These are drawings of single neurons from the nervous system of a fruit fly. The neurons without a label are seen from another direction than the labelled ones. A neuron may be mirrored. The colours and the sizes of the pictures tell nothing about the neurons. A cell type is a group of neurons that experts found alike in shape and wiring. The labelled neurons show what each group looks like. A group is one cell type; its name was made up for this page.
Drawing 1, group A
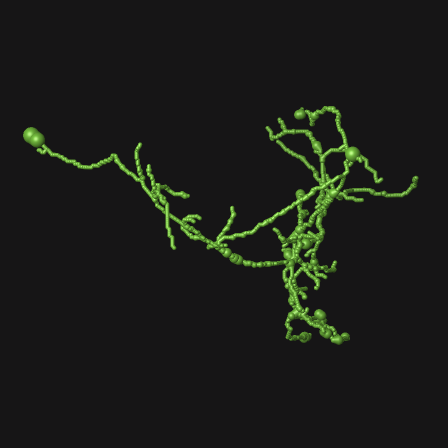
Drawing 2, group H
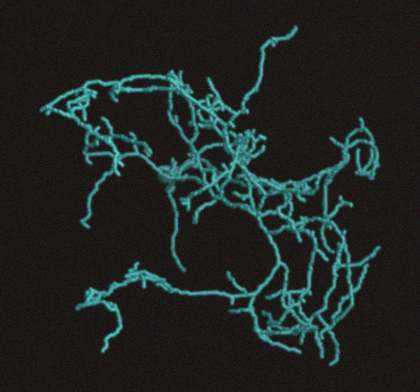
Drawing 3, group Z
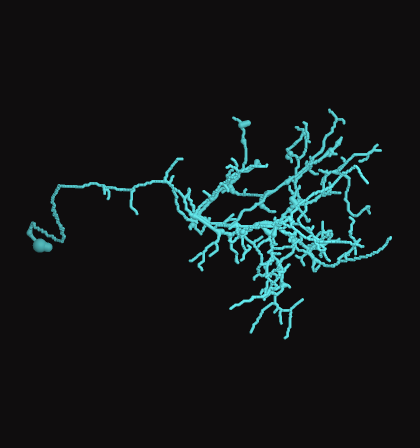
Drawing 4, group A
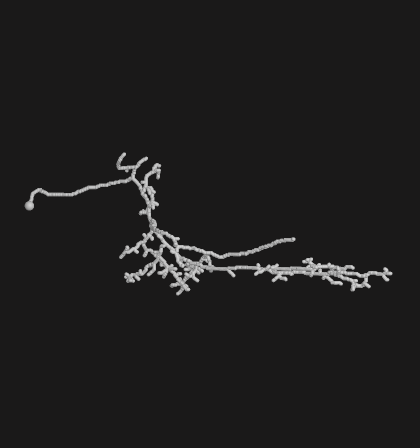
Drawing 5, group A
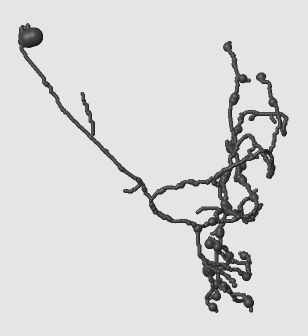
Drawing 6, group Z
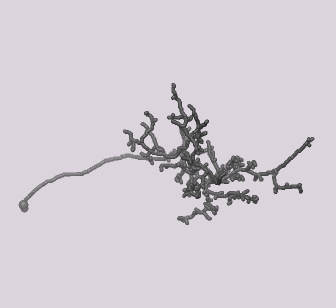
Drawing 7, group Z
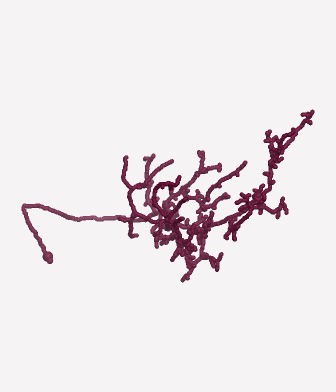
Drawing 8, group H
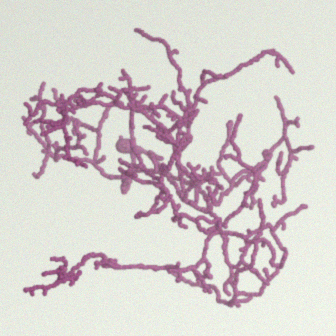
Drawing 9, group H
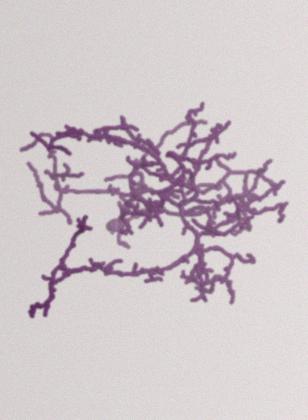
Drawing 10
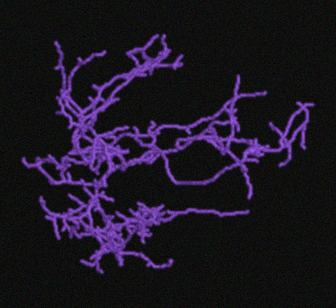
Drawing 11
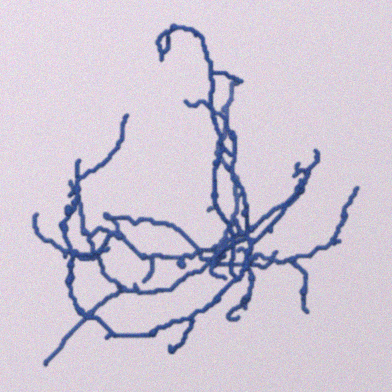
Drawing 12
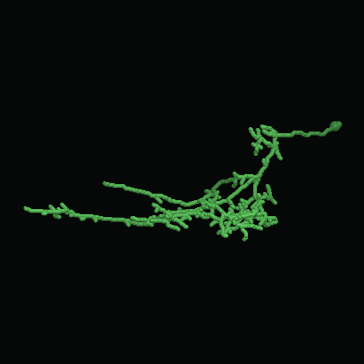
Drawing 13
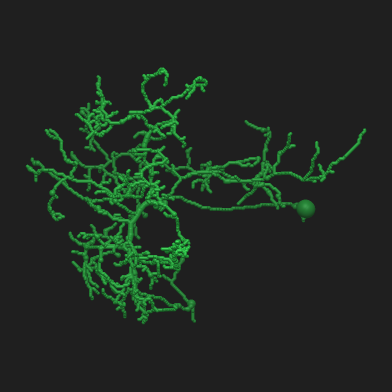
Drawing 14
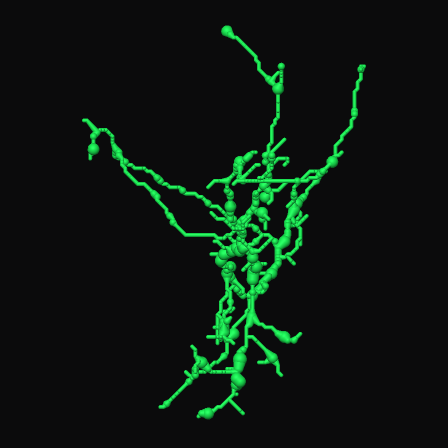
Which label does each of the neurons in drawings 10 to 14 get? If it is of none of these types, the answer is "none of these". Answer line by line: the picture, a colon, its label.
10: group H
11: none of these
12: group A
13: group H
14: group A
